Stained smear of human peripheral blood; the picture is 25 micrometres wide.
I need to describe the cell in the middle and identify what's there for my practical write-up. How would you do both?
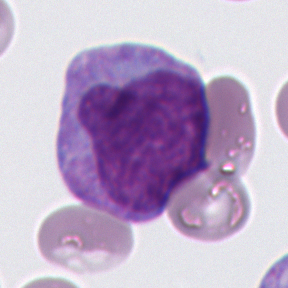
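A notch cuts into the upper left part of the nucleus. The nucleus occupies most of the cell area and is displaced to the right, where it reaches the cell margin. No distinct cytoplasmic granules are seen. The cell is an atypical promyelocyte.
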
